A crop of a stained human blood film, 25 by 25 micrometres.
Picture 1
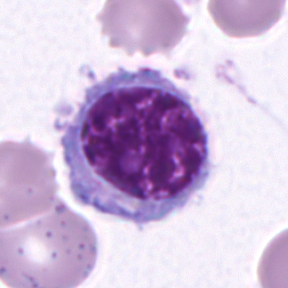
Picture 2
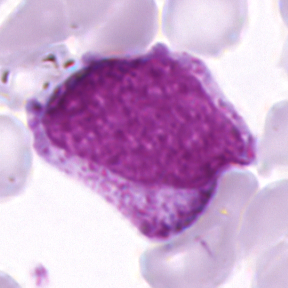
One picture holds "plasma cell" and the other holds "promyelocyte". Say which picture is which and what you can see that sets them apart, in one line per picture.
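In picture 1 we see a plasma cell: No distinct coloured granules are visible in the cytoplasm.
In picture 2 we see a promyelocyte: The cytoplasm holds many fine reddish-purple granules.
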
